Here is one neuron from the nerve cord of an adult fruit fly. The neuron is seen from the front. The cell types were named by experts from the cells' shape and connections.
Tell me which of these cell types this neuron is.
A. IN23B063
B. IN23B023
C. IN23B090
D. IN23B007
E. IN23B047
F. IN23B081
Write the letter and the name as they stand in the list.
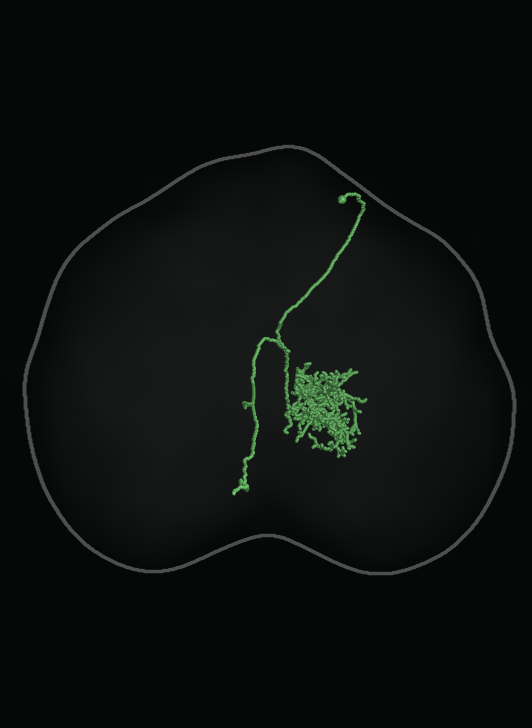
F. IN23B081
